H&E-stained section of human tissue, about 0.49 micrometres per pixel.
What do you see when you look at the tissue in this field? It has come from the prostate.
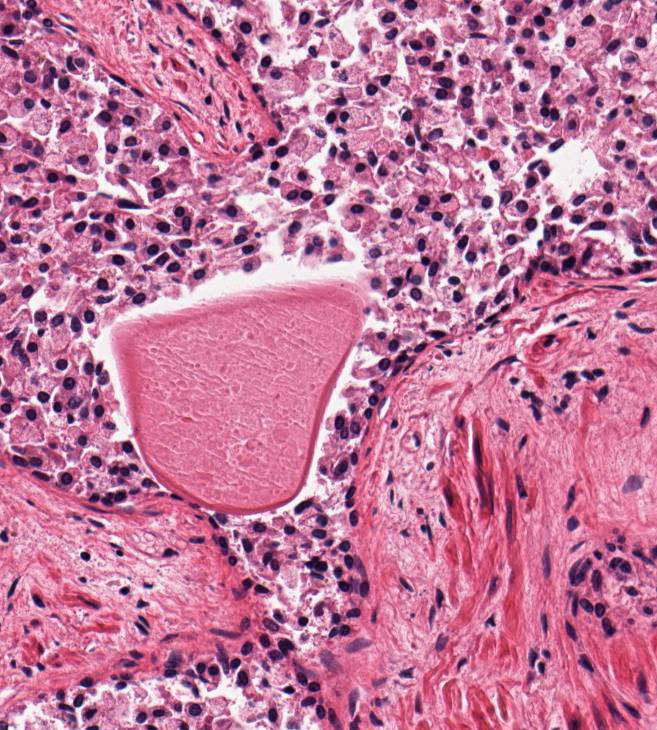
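Most of the upper half is filled by a dense sheet of separate round cells, loosely arranged. Most have small round dark nuclei in pink cytoplasm. In the lower right there's a fibrous band, its elongated spindle nuclei running in wavy interlacing bundles. A thin strip of pink fibrous stroma crosses the upper left corner diagonally.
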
